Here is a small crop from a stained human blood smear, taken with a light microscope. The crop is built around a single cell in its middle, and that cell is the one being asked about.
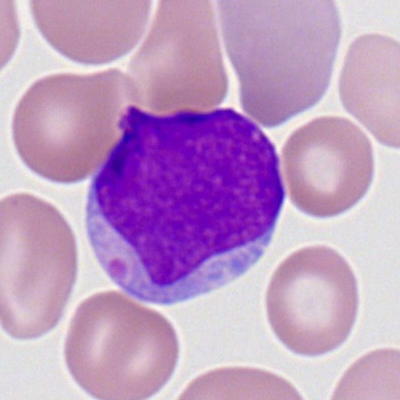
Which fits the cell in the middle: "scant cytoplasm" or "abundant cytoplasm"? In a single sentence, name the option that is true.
The cell's cytoplasm is limited to a narrow rim.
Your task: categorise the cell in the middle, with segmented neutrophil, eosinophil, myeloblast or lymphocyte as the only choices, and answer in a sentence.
The cell centered in this field of view is a myeloblast.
